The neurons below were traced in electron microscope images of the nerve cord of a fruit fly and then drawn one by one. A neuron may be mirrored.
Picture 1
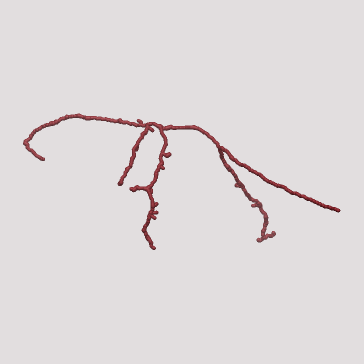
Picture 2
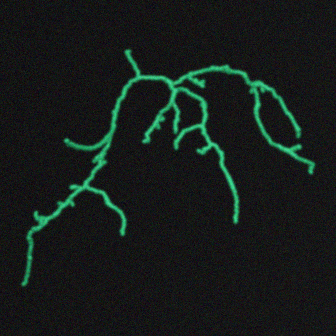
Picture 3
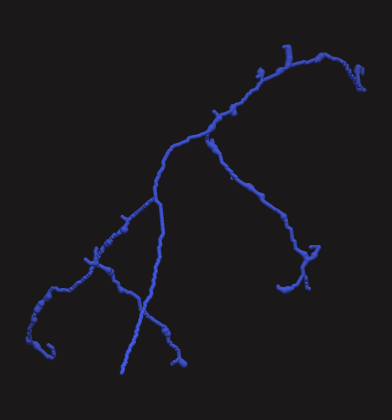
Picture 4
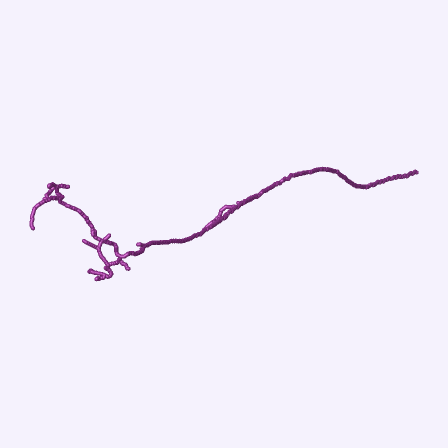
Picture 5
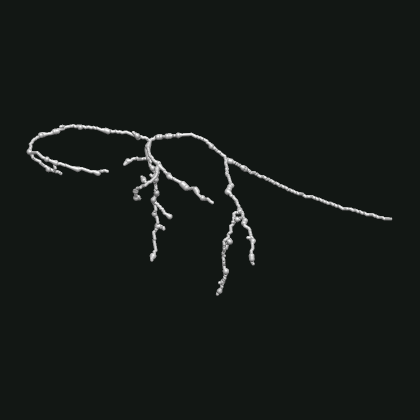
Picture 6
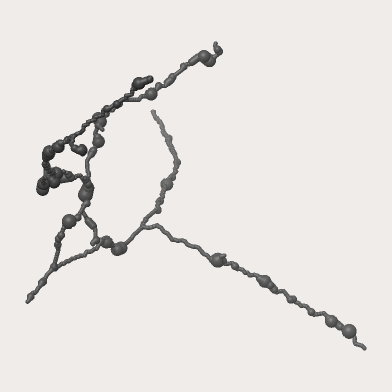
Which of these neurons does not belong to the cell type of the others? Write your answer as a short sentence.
Picture 4 shows a neuron of another cell type.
